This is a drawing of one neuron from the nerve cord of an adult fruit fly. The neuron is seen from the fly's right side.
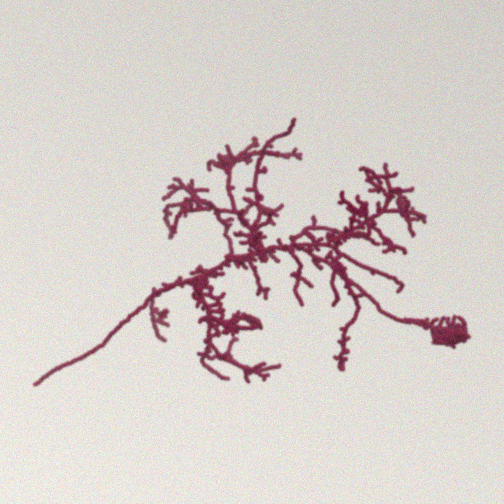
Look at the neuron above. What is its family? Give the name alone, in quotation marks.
"hemilineage 19A"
